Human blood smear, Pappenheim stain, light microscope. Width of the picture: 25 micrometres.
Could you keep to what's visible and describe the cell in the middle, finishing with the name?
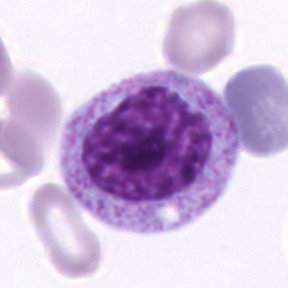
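Roughly oval and without lobes, the nucleus measures about 11 by 10 micrometres. Cytoplasm surrounds it as a rim on every side, and fine reddish-purple granules fill all of it. Near the lower edge of the cytoplasm sits one small clear vacuole. The cell is a myelocyte.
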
